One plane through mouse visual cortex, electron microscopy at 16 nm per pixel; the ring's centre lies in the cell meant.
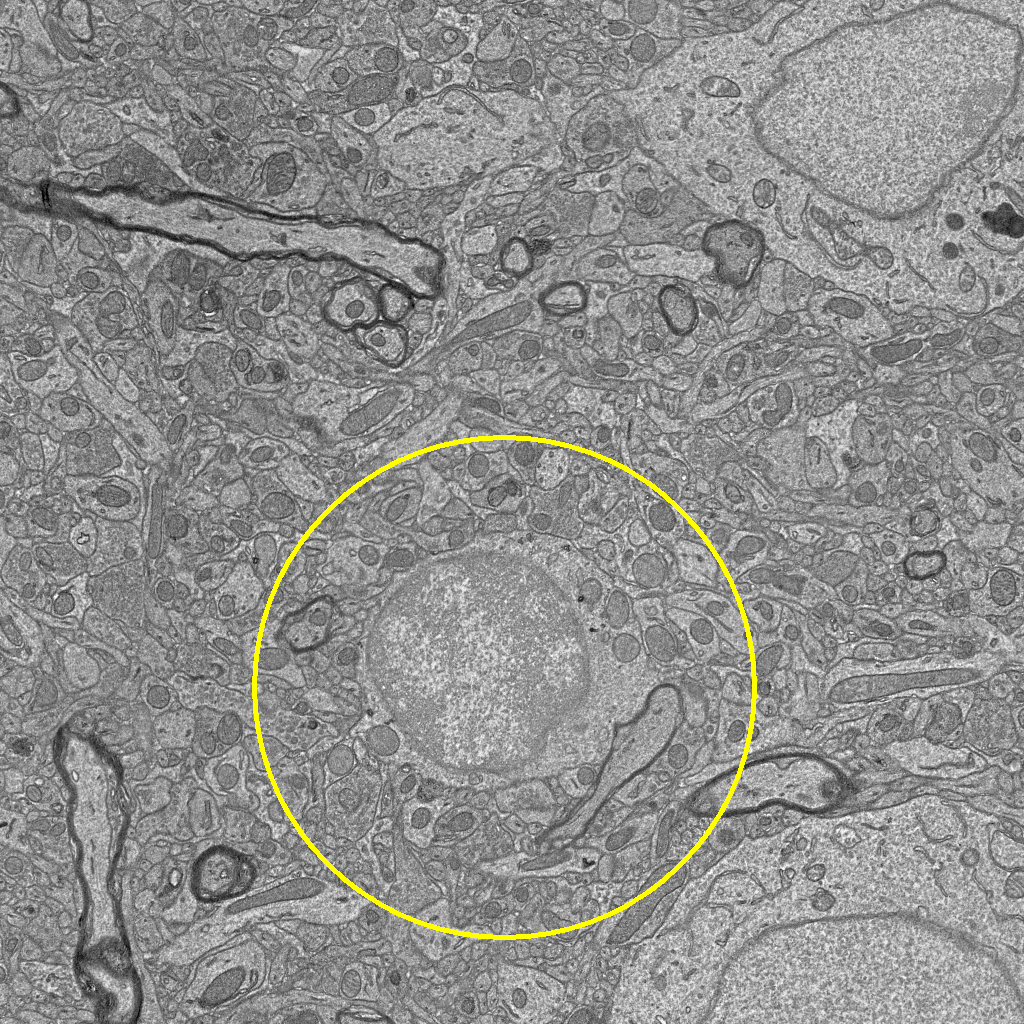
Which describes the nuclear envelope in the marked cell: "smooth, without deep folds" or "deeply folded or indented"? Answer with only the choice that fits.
Smooth, without deep folds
